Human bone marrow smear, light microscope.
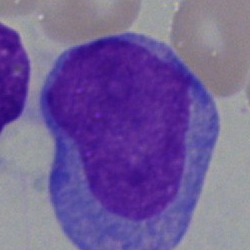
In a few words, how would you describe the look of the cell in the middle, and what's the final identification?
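Outline irregular, not round. Nucleus toward the top; widest band of cytoplasm below it. Chromatin finely granular, evenly spread. Cytoplasm blue-staining. This is a blast.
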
